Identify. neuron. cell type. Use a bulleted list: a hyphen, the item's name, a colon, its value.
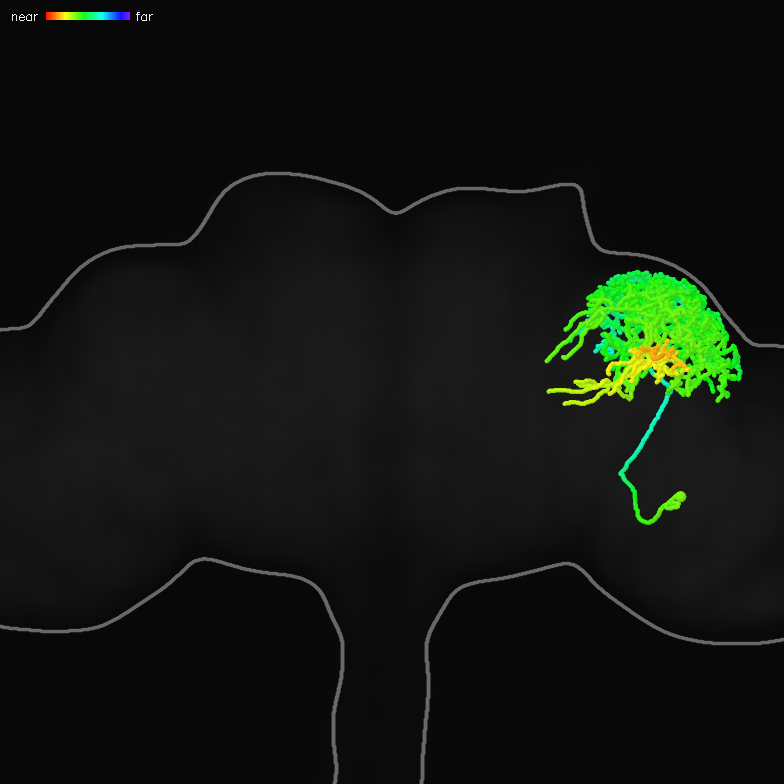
- cell type: AVLP534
